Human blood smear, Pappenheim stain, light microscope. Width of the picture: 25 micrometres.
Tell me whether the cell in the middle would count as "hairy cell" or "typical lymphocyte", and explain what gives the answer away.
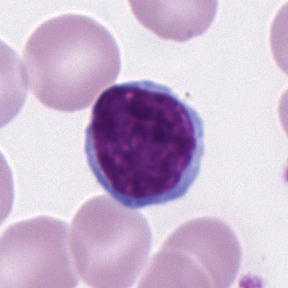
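This is a typical lymphocyte, not a hairy cell.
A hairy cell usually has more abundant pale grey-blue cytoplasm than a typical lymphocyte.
Here the cytoplasm forms only a thin rim around the round nucleus, which fills about 80% of the cell's area. The cell measures about 11 micrometres across and the nucleus about 10 micrometres. The outline is smooth with no surface projections, the chromatin is dark purple and coarsely clumped, and the cytoplasm contains no vacuoles.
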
